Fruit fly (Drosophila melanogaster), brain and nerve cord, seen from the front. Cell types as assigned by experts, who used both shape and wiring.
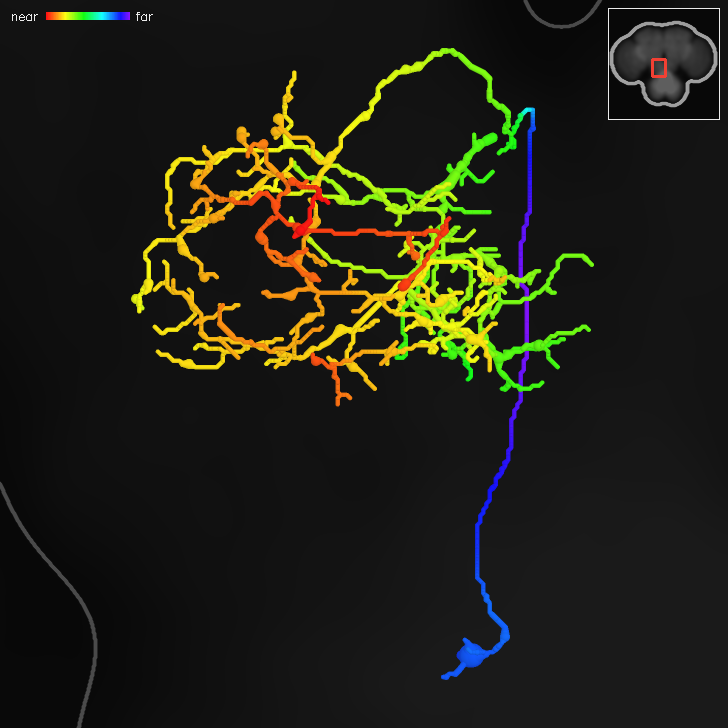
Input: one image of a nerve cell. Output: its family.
hemilineage LB5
